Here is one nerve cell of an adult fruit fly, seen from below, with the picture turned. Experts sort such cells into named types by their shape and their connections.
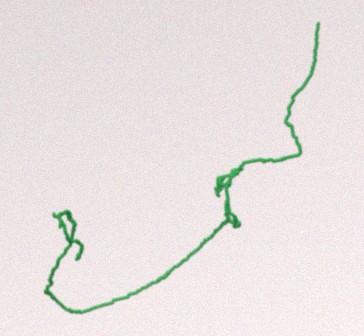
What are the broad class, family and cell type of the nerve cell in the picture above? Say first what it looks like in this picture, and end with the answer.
The drawing shows no cell body. There are a dozen or fewer branch ends. It is a sensory neuron entering the brain. The name of its family is class olfactory. Its cell type is ORN_VM1.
